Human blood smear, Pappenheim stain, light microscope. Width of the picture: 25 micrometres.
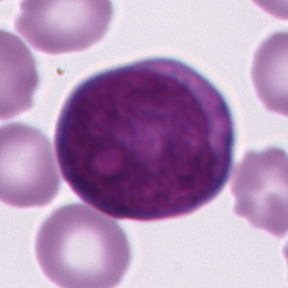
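Myeloblast in a stained peripheral blood smear, about 15 micrometres across. The chromatin is fine and evenly spread rather than coarsely clumped. A pale round nucleolus lies in the lower left part of the nucleus. The cytoplasm is a thin bluish-violet rim, widest on the right side.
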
